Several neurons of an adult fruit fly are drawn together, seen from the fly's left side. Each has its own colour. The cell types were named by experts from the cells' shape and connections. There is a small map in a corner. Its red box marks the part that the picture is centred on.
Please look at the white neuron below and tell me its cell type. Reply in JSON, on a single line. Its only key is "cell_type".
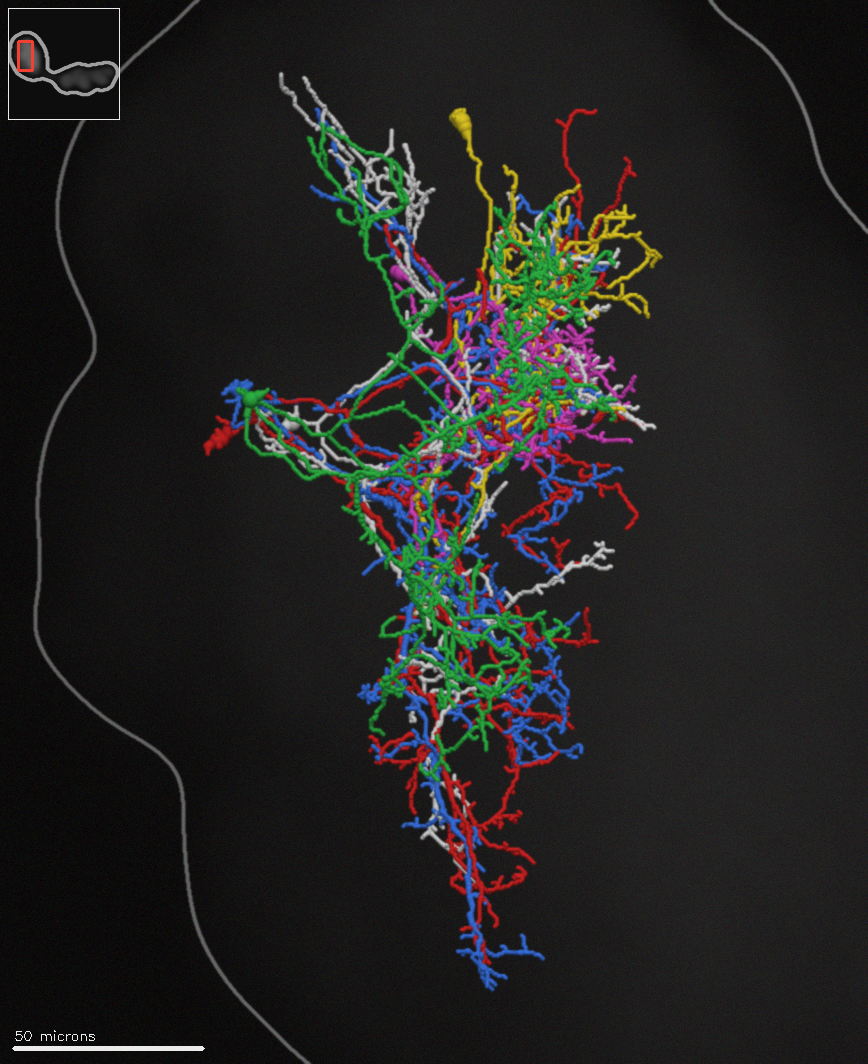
{"cell_type": "PVLP206m"}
